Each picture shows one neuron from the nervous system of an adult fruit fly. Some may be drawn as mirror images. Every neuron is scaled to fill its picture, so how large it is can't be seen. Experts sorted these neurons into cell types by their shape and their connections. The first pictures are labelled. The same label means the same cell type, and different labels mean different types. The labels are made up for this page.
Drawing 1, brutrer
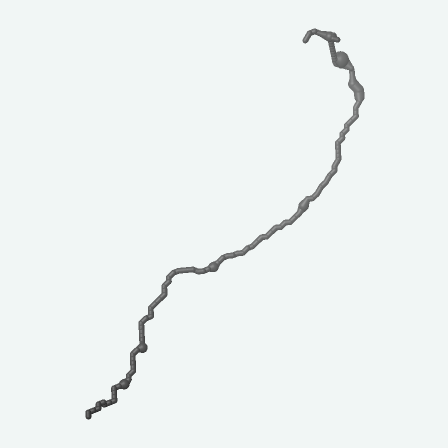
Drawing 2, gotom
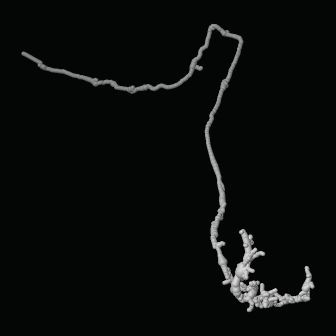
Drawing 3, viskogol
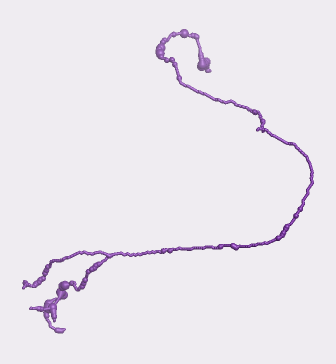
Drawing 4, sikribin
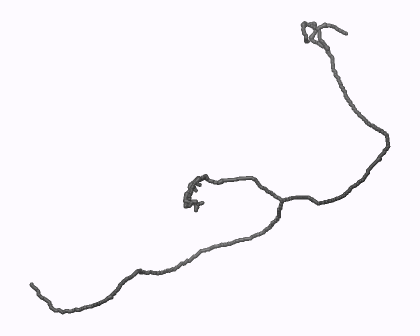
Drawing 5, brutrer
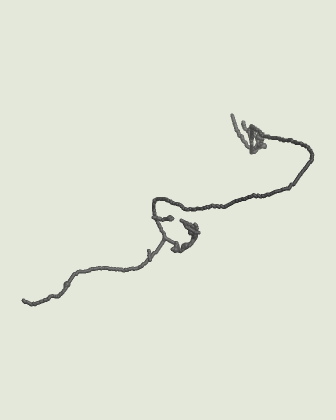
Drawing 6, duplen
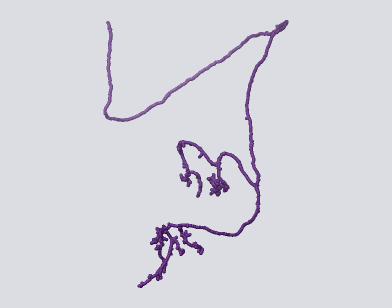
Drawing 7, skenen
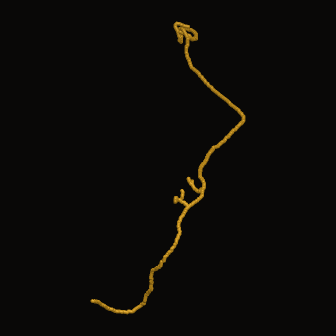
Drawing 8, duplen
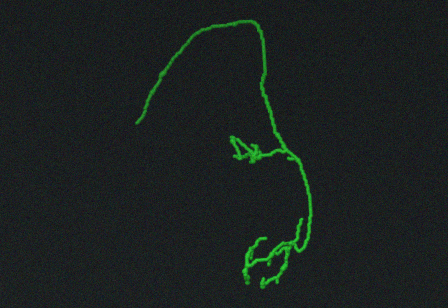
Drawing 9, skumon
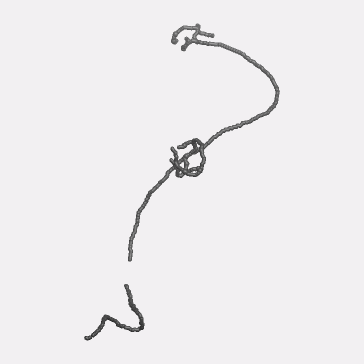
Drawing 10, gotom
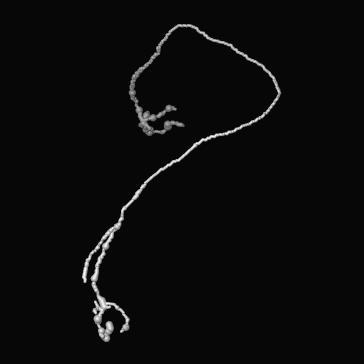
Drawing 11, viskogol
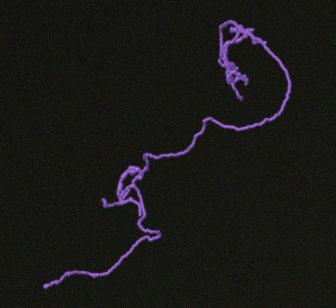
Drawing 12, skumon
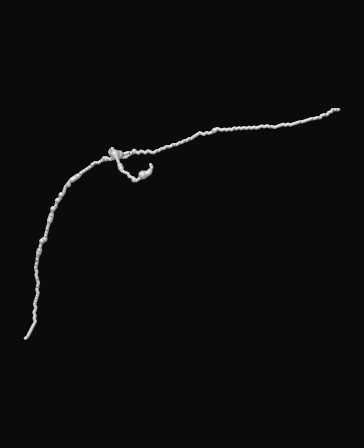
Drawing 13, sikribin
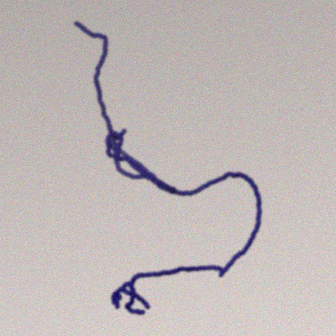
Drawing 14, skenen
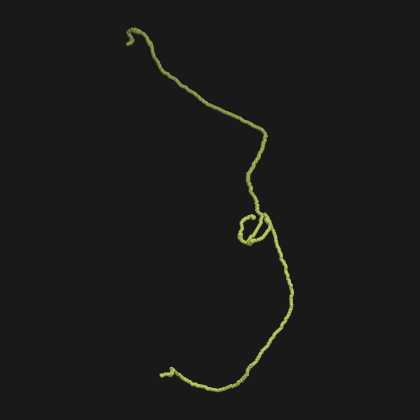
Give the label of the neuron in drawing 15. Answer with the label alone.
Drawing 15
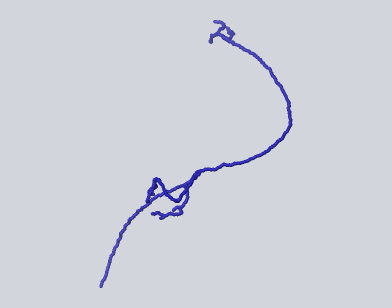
skumon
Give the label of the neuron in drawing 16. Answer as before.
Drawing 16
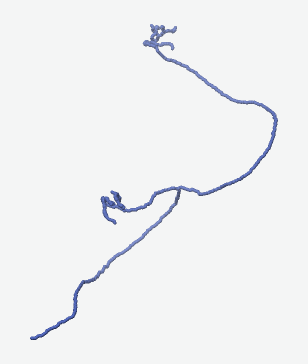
sikribin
